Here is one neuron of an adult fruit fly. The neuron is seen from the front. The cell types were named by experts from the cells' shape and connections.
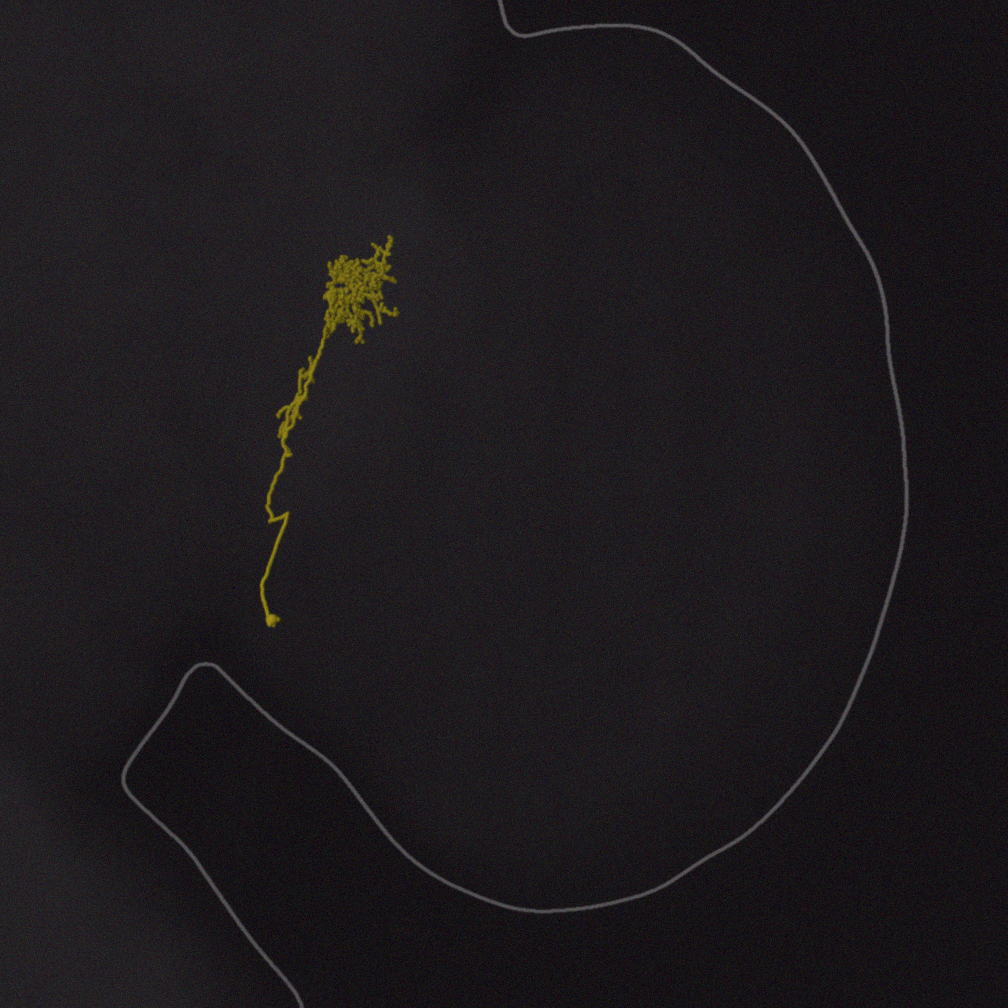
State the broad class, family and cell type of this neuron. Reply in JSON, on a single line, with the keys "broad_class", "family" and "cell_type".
{"broad_class": "optic-lobe intrinsic neuron", "family": "Li", "cell_type": "Li21"}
